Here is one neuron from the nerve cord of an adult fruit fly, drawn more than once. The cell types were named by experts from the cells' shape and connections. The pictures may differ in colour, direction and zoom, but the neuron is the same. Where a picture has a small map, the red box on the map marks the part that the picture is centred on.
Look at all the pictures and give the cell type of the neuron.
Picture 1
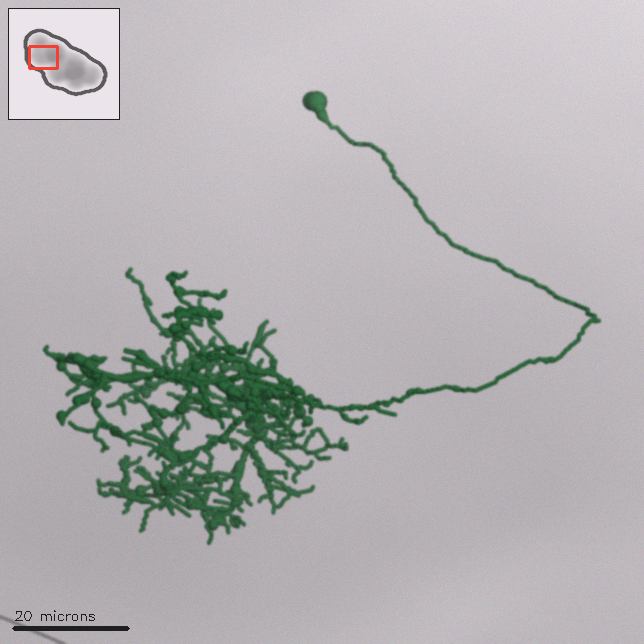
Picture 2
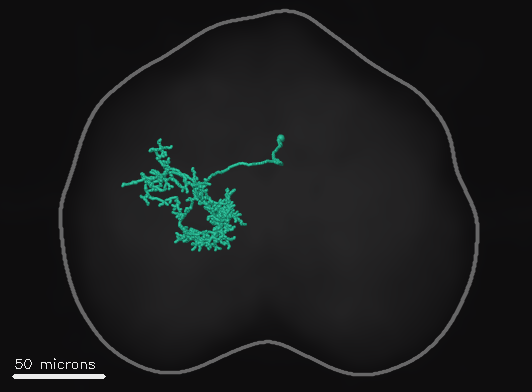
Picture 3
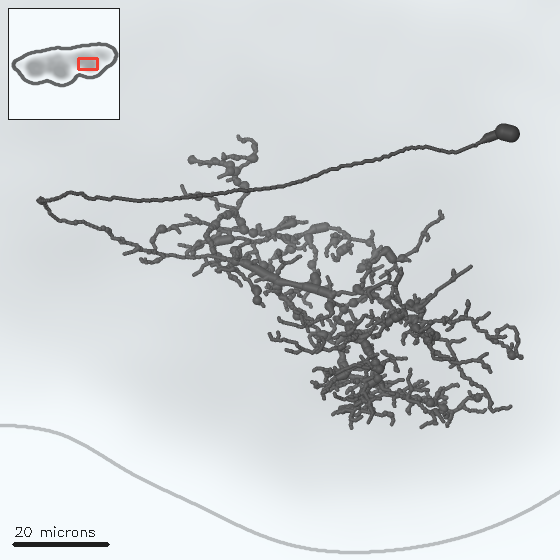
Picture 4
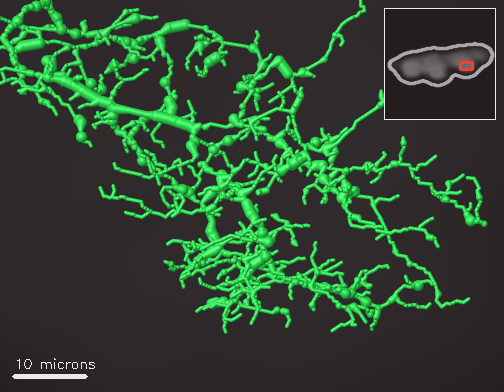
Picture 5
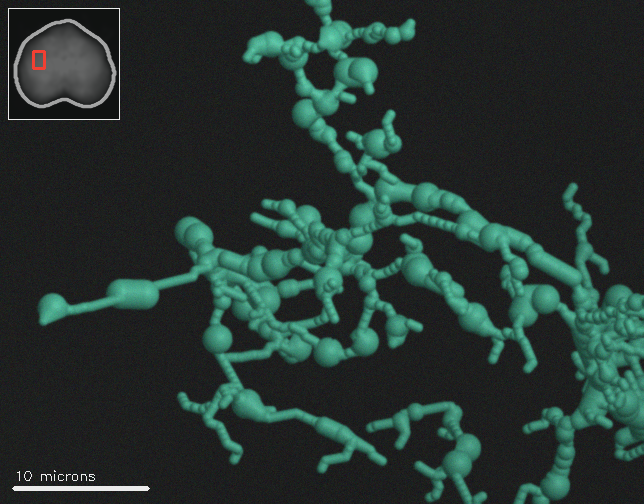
IN12B043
